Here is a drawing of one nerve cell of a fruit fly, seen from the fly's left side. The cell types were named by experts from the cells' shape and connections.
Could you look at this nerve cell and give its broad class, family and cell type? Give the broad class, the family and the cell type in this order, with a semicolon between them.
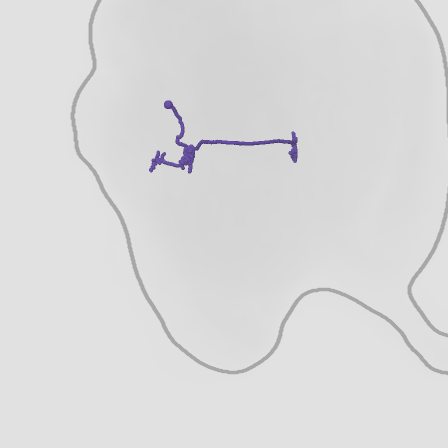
optic-lobe intrinsic neuron; TmY; TmY18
